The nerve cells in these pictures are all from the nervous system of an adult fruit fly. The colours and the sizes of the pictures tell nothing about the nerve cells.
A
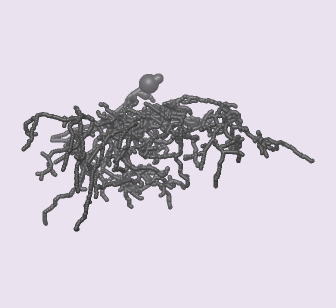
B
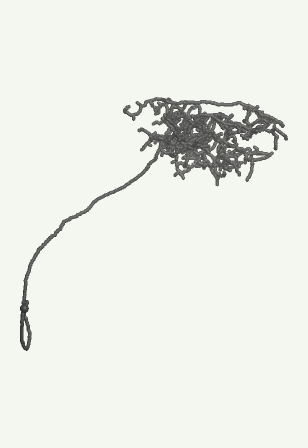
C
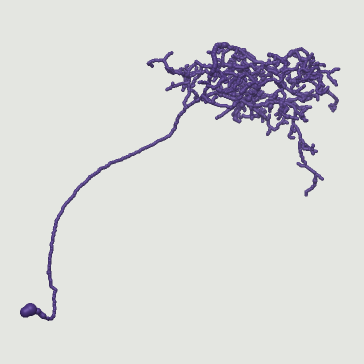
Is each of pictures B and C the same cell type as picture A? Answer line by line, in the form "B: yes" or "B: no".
B: no
C: no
